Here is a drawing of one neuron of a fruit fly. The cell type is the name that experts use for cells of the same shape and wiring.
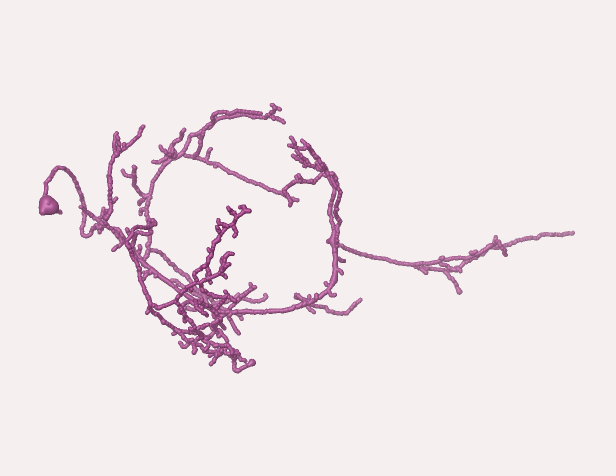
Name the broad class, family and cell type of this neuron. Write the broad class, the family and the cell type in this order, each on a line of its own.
nerve-cord intrinsic neuron
hemilineage 03A
IN03A030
